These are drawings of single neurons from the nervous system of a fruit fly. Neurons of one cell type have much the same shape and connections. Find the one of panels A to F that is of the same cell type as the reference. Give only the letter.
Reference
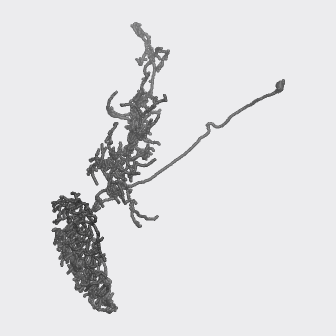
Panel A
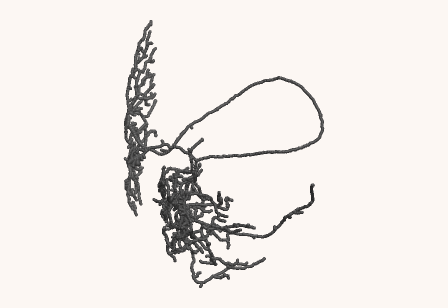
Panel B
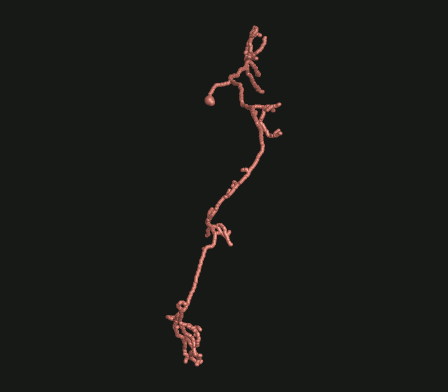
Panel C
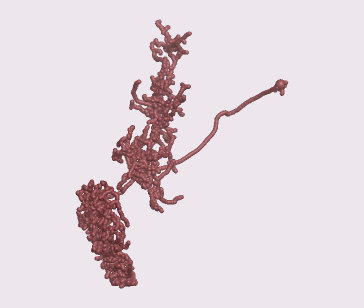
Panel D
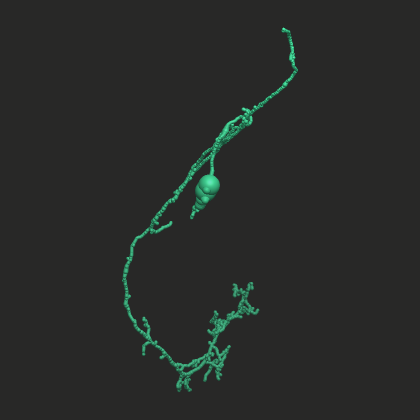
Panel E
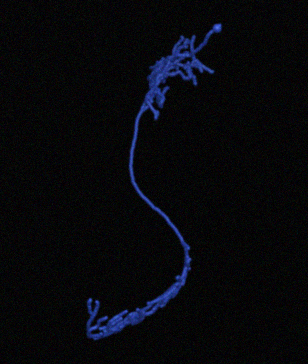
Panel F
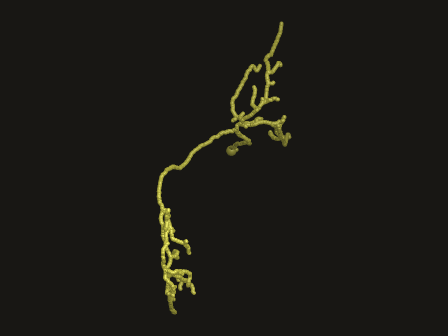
C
